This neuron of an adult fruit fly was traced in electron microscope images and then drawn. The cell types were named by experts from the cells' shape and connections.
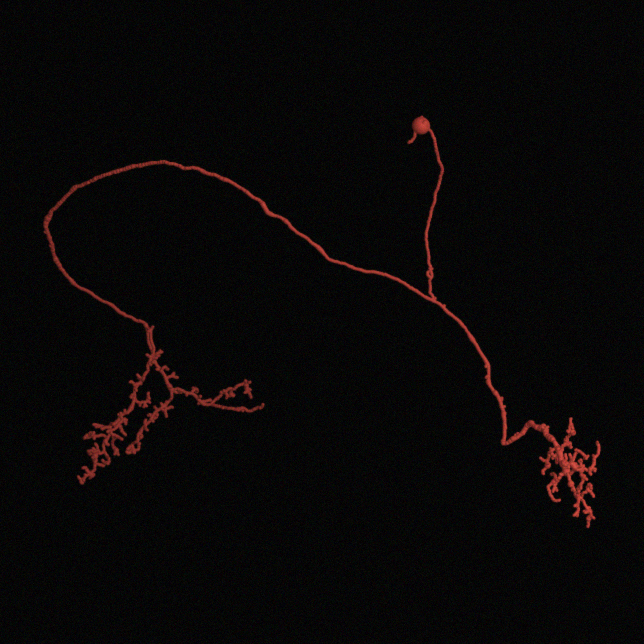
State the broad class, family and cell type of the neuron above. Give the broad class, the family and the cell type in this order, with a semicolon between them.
visual projection neuron; hemilineage VPNd3; LC9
